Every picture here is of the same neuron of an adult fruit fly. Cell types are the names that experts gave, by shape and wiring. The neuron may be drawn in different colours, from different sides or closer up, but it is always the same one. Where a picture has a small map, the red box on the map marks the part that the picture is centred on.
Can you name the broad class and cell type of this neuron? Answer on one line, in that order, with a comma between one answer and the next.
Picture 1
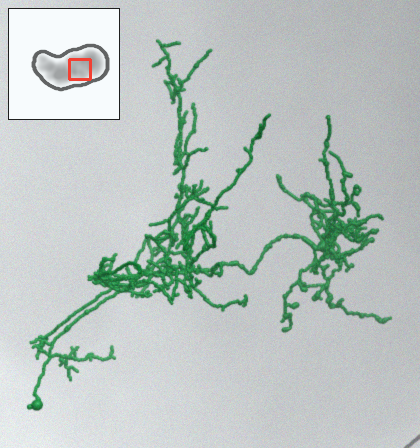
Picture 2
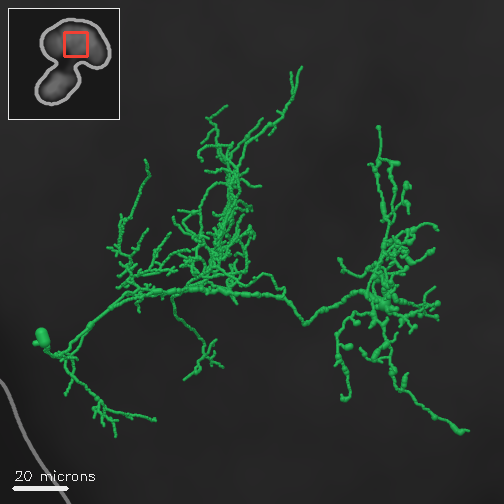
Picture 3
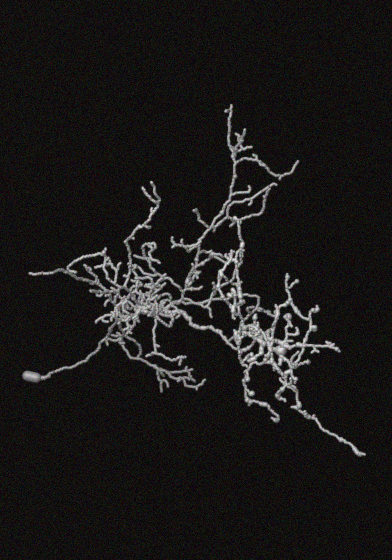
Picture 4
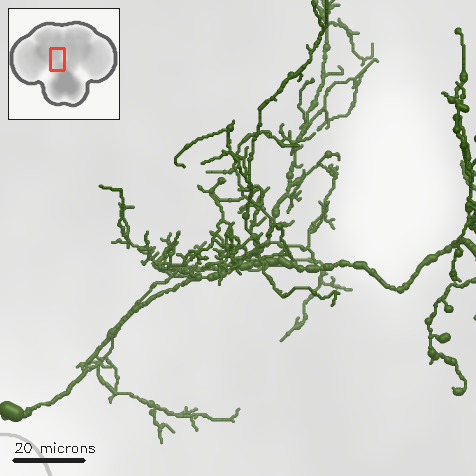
central-brain intrinsic neuron, VES105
